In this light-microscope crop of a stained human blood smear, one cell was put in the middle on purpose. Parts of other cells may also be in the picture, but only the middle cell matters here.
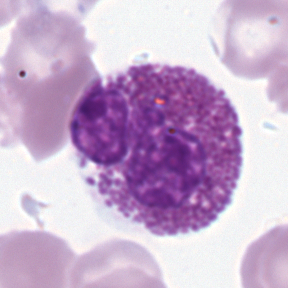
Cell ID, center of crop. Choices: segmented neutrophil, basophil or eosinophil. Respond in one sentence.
Answering briefly, the cell in the middle is an eosinophil.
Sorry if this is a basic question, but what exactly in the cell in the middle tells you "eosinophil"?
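This is an eosinophil.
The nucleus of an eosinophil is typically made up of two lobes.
The picture agrees: the nucleus is divided into two lobes, one lying at the left edge of the cell and the other near the centre. The granules can also be seen, reddish-purple in colour and fairly even in size.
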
